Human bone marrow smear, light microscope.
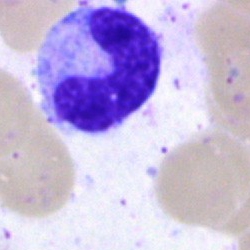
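Band neutrophil, at the centre of this bone marrow smear. Notice first that the cell has a round outline. Now follow the nucleus: it curves into a kidney or C shape, its indentation facing the upper left. Its chromatin is dense and dark purple, and you will find no nucleoli in it.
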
